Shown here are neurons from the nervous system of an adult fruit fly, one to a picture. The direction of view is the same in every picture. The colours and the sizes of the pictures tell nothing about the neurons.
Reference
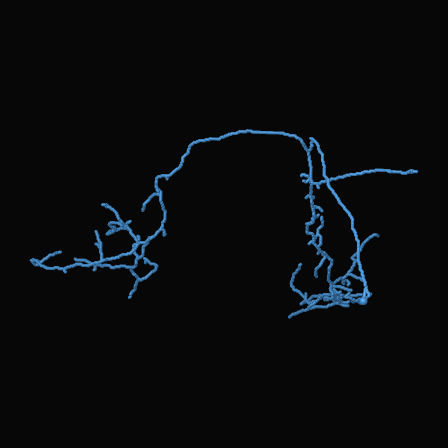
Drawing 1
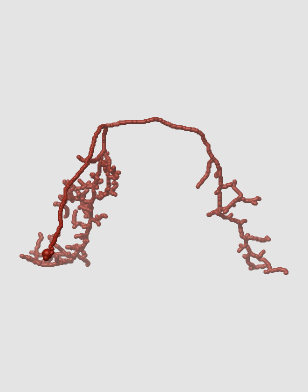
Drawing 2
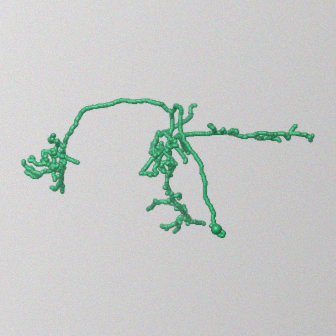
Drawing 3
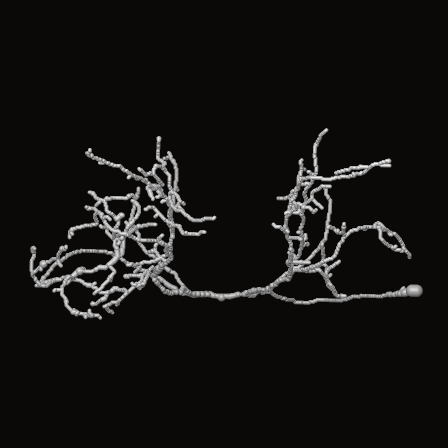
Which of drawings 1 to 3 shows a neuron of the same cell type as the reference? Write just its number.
1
